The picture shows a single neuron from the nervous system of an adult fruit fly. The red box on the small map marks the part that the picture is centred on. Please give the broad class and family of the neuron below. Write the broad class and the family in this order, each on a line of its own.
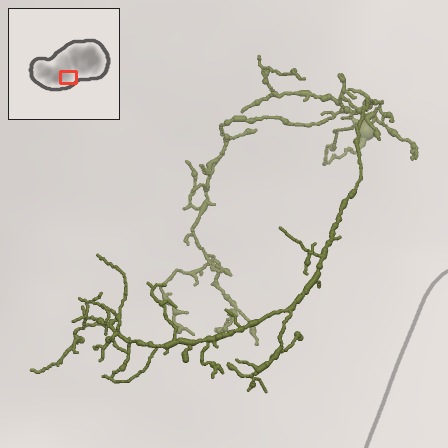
nerve-cord intrinsic neuron
hemilineage 17A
